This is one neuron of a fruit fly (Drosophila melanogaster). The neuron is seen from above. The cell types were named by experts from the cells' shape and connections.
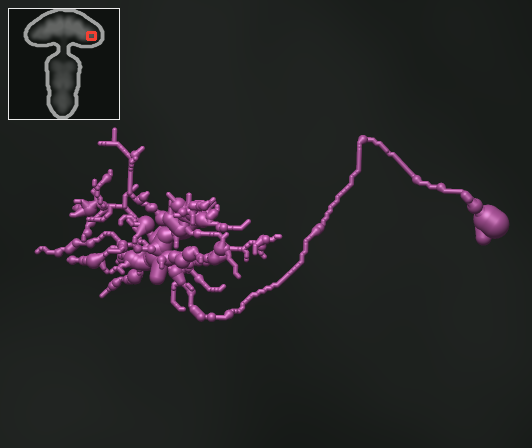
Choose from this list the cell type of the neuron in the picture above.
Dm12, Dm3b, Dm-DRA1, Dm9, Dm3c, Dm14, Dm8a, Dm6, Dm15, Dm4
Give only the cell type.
Dm8a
